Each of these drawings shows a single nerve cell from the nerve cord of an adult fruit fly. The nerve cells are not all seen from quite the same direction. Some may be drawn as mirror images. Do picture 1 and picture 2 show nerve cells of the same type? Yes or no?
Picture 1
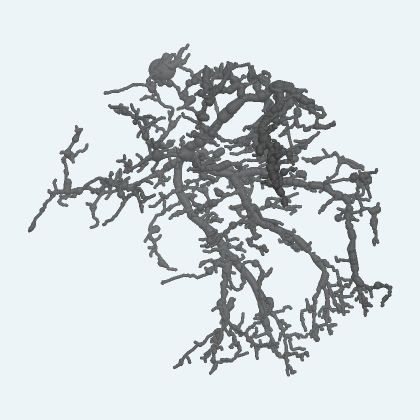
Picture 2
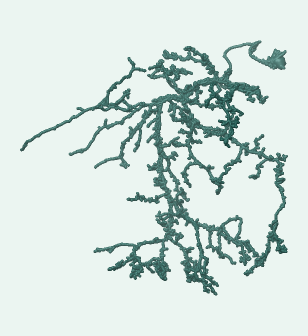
yes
